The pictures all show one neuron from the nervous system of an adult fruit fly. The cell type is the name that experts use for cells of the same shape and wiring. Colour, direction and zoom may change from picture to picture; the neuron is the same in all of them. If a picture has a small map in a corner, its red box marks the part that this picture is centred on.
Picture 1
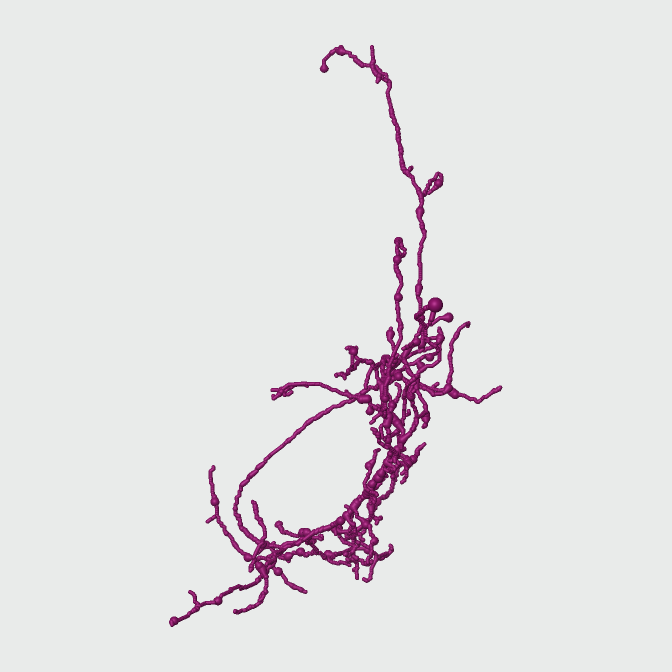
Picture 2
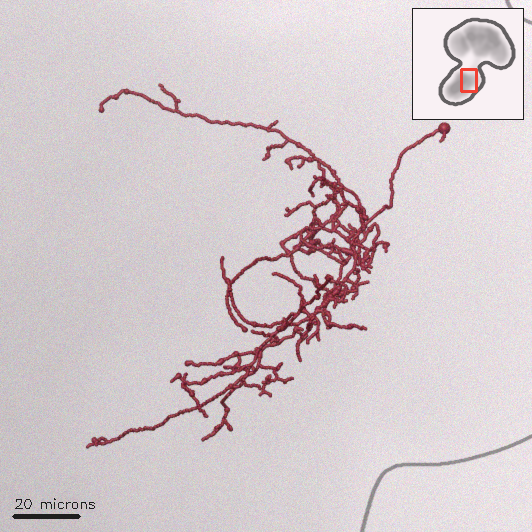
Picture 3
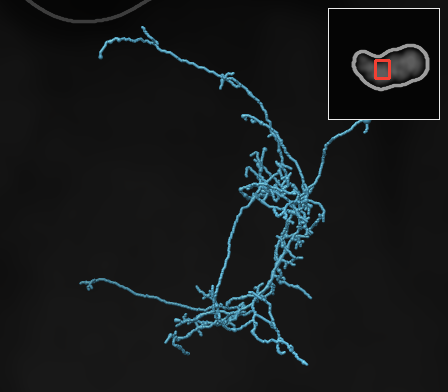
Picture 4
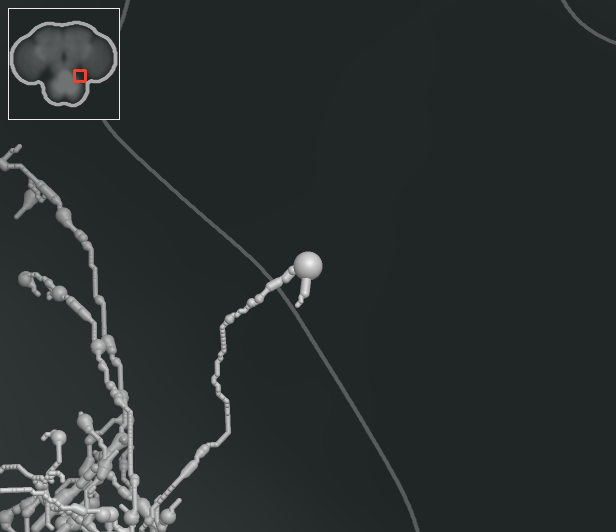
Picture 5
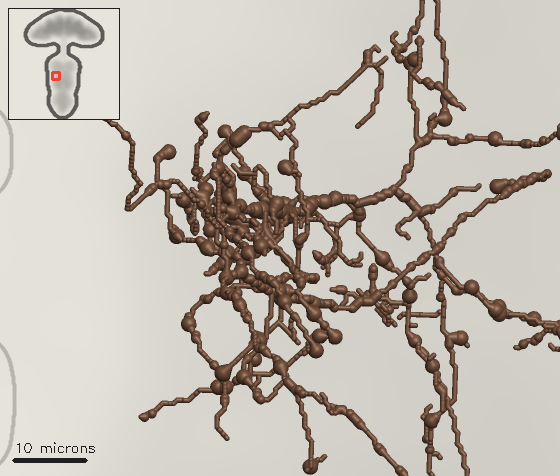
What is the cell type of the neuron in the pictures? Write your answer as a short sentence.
The cell type is IN17A095.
